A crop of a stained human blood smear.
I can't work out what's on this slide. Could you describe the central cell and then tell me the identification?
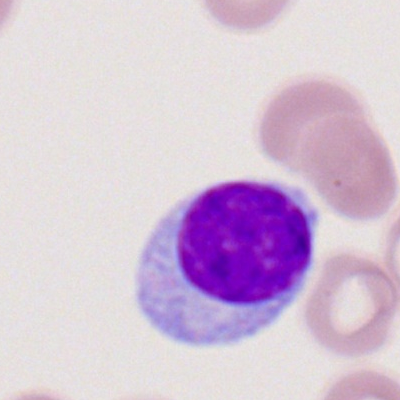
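The nucleus lies off-centre, toward the upper right of the cell. Its chromatin is deep purple and coarsely clumped, with small paler patches between the clumps. A moderate amount of pale blue cytoplasm surrounds it, widest on the lower left side, and has a fine, faintly speckled texture without coarse granules. The cell is a lymphocyte.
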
